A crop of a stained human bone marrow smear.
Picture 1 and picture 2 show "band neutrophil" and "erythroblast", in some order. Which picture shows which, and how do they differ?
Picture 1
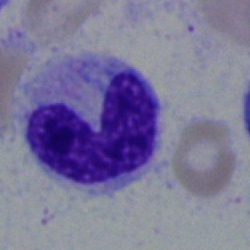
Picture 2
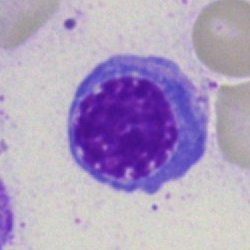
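Picture 2 is the erythroblast and picture 1 the band neutrophil. In the band neutrophil, the nucleus is deeply indented into a kidney or horseshoe shape, its notch opening upward.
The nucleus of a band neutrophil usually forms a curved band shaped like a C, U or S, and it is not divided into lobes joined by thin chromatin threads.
The erythroblast's nucleus instead has small pale spots, mostly near its rim. Both nuclei have coarsely clumped chromatin, dark purple in the band neutrophil and deep purple in the erythroblast.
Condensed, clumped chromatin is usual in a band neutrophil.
The band neutrophil's outline is smooth and round, the erythroblast's roughly round with a slightly uneven, bumpy margin. The erythroblast has deep blue cytoplasm without visible granules, while the band neutrophil's cytoplasm shows no vacuoles.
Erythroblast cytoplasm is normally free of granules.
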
